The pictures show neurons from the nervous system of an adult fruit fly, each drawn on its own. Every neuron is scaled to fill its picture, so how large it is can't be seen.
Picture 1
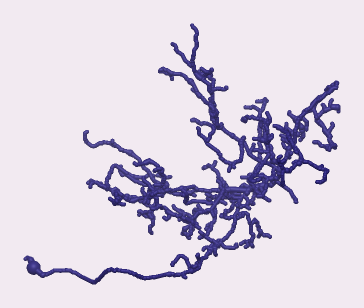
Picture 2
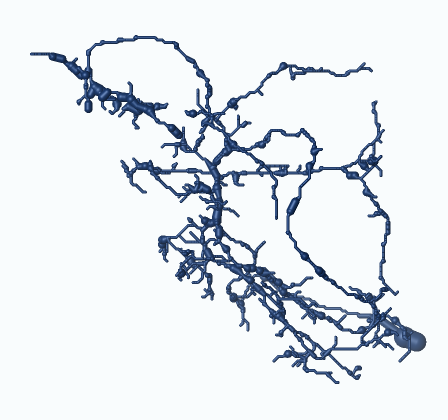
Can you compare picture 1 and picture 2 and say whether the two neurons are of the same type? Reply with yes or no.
yes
